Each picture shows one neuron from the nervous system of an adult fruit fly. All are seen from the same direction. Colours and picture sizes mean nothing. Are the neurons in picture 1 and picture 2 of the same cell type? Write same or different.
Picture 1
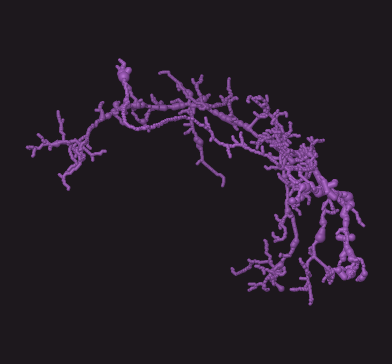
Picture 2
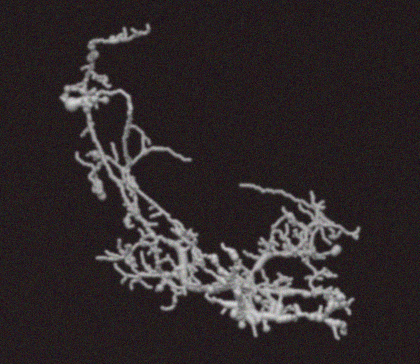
same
